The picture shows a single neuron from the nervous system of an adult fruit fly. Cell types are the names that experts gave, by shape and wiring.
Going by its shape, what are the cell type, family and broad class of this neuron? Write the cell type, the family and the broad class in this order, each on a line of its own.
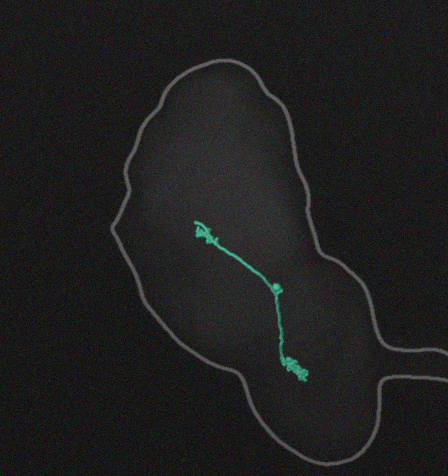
LC10a
hemilineage VPNd2
visual projection neuron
